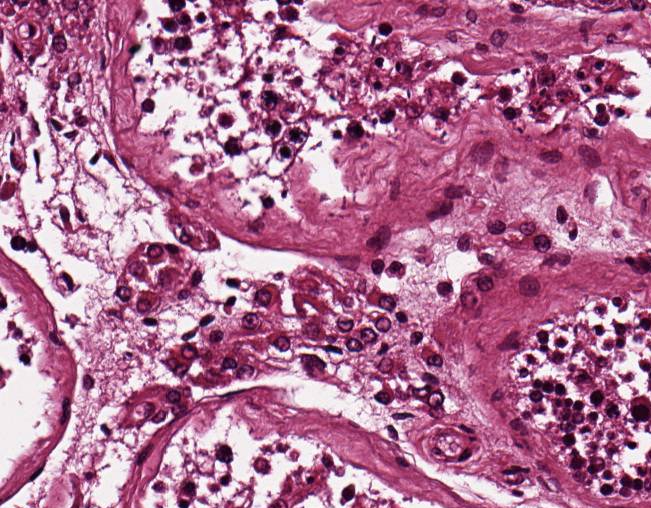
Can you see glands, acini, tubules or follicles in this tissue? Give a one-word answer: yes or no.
Yes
